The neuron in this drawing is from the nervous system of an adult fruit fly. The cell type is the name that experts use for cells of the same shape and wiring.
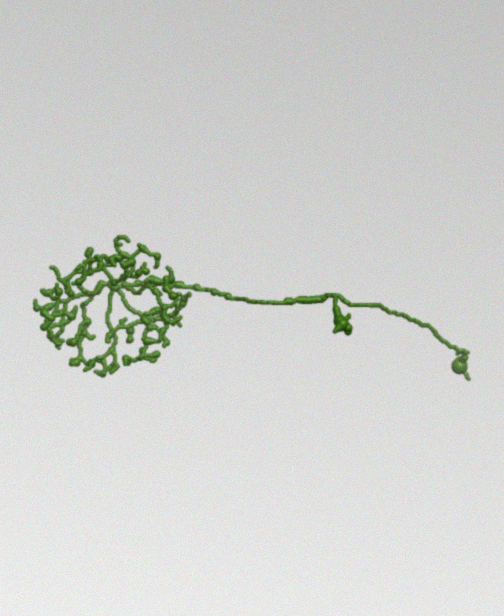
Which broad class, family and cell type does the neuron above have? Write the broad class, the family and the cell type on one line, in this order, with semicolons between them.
central-brain intrinsic neuron; hemilineage EBa1; ER3d_e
